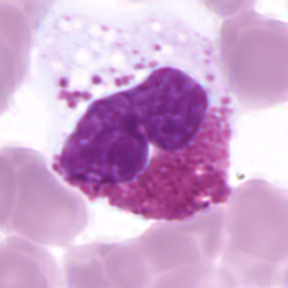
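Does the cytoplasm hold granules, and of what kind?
Yes: many coarse, round, red-pink granules.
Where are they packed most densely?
Below and to the right of the nucleus.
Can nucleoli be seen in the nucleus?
No, none can be seen.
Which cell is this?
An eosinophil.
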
